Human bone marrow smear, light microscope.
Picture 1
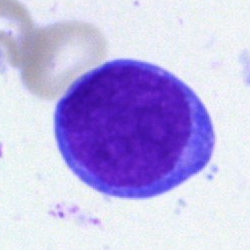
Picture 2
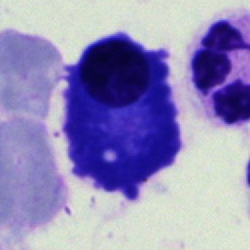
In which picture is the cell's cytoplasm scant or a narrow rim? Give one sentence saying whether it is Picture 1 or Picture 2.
In picture 1, the nucleus fills most of the cell.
